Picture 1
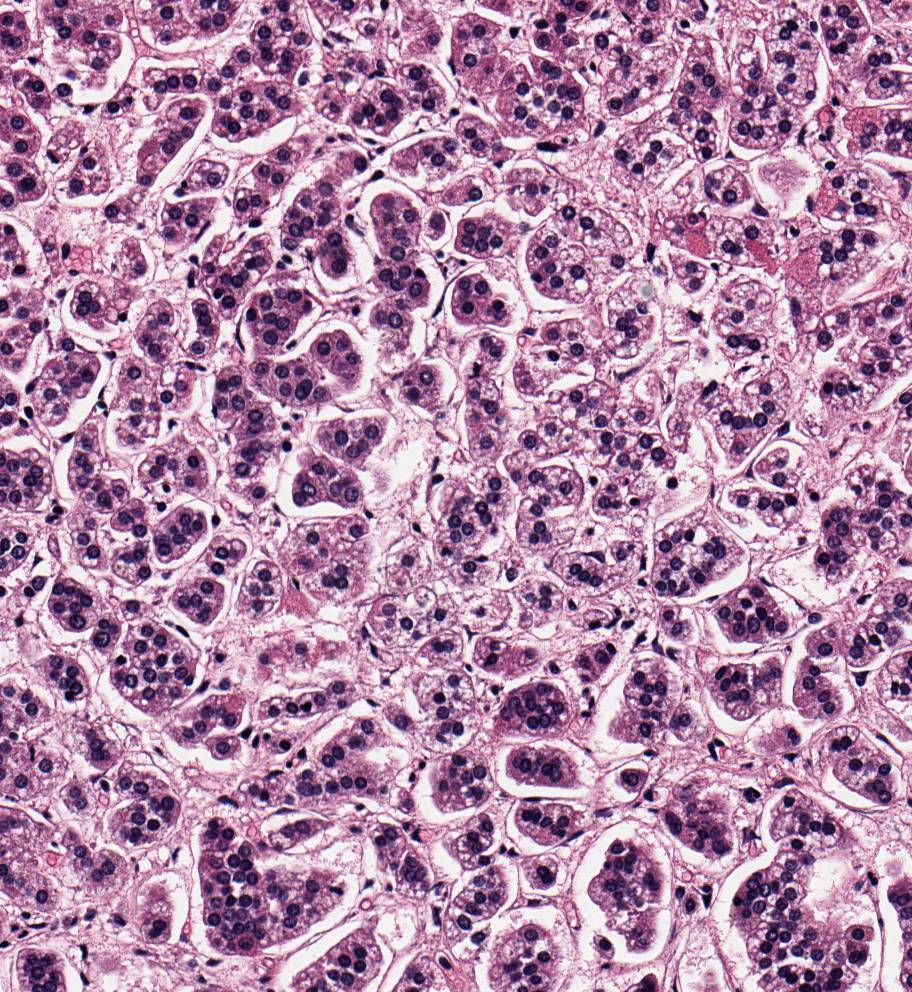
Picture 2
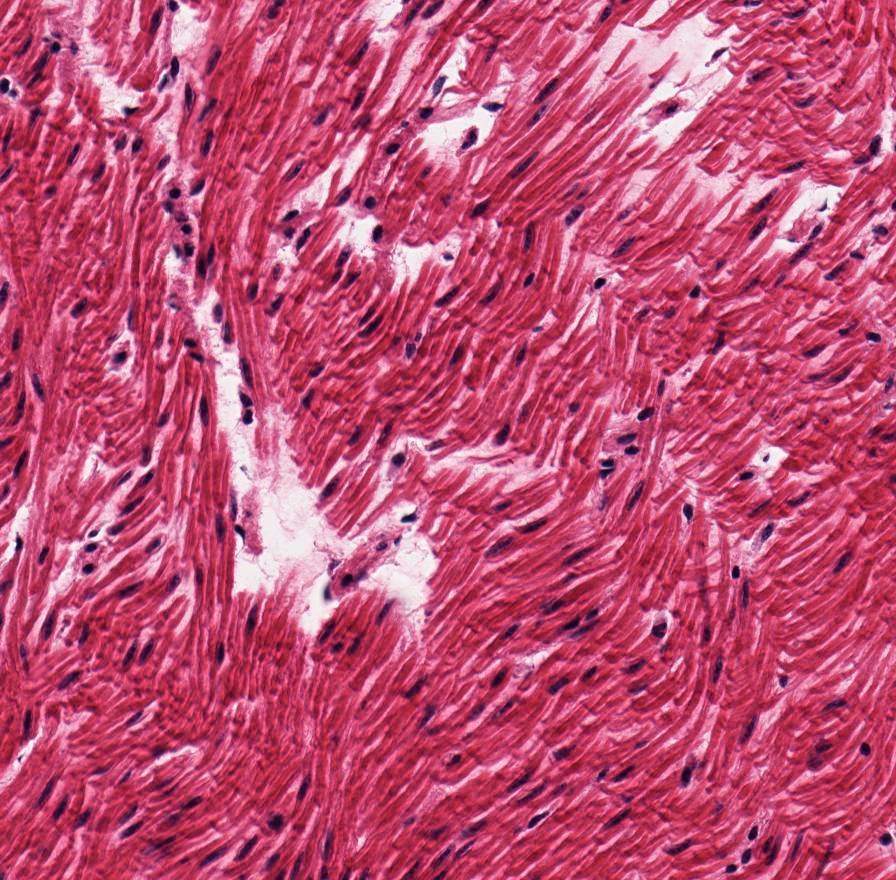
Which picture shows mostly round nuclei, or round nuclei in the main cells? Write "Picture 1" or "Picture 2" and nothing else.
Picture 1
